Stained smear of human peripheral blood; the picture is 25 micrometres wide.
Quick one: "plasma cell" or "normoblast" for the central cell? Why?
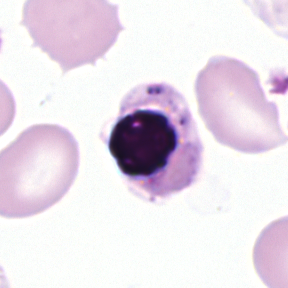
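This one is a normoblast. The cytoplasm settles it: it is a pale greyish-pink.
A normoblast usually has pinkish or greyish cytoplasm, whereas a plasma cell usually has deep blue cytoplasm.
The cell is about 10 by 8 micrometres, with a round nucleus about 6 micrometres across that fills about 40% of the cell's area and lies toward the left. That nucleus stains very dark purple, nearly black, with little internal detail visible. The cytoplasm spreads broadly on the right side and forms only a thin rim on the left, with a few small dark purple granules scattered through it.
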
